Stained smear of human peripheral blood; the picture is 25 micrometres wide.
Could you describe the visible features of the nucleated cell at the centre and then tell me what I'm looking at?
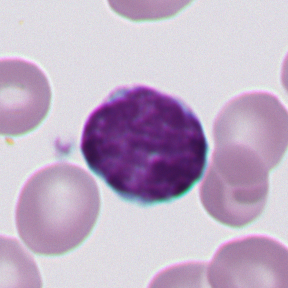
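Look first at the nucleus: it is round, without lobes or any indentation. Its chromatin is dark purple and coarsely clumped, with paler streaks running between the clumps. The cytoplasm shows no granules, and the surface has no projections. This is a typical lymphocyte.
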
